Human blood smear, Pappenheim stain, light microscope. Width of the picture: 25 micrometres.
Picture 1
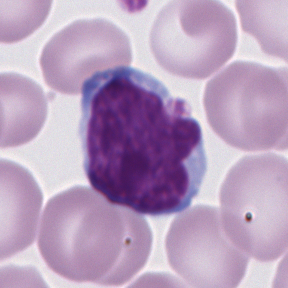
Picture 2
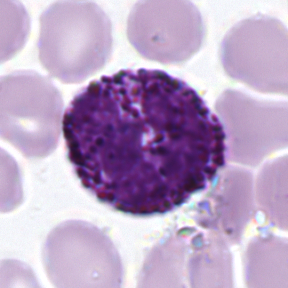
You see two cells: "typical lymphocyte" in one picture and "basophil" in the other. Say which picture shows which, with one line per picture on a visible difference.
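Picture 1 shows a typical lymphocyte: No granules are visible in the cytoplasm.
Picture 2 shows a basophil: The cell is packed with coarse dark purple granules.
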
